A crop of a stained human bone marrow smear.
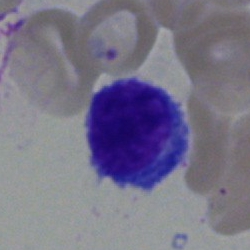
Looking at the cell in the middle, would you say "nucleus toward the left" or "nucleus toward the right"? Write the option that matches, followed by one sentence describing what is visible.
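Nucleus toward the left. Cytoplasm shows only as a narrow crescent along the lower right edge.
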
